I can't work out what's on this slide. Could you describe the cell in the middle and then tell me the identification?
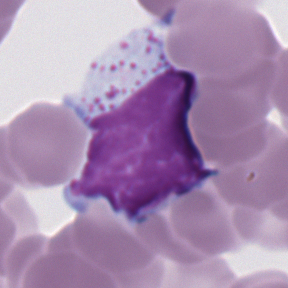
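Starting with the nucleus, it is a single unlobed mass with pointed corners, and its chromatin is dense and stains deep purple. Turning to the cytoplasm, it is very pale, almost colourless with a faint blue tinge, and it holds small reddish granules. This is a large granular lymphocyte.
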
